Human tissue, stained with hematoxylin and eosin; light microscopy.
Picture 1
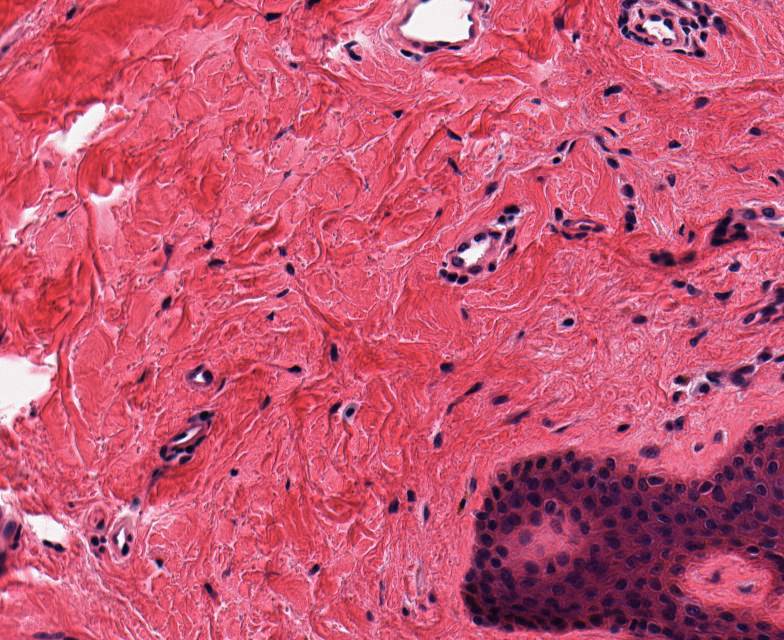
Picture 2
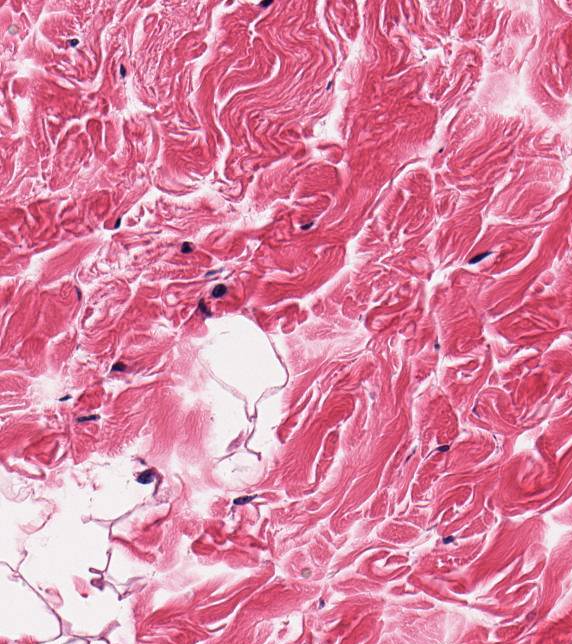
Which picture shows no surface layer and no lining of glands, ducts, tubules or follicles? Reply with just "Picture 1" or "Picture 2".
Picture 2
